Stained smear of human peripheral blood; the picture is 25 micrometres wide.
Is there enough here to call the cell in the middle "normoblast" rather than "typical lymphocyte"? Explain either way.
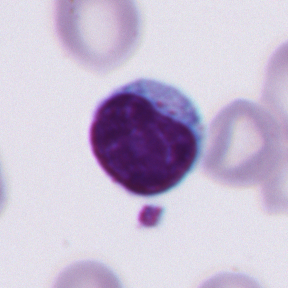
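This is a typical lymphocyte. First check, the cytoplasm: it is pale blue, widest at the upper right of the cell.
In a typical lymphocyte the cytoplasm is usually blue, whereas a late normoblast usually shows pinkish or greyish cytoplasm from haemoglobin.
Next, the outline is round and smooth, and the chromatin is dense and dark purple. Last, a few small reddish-purple granules lie in the cytoplasm.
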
